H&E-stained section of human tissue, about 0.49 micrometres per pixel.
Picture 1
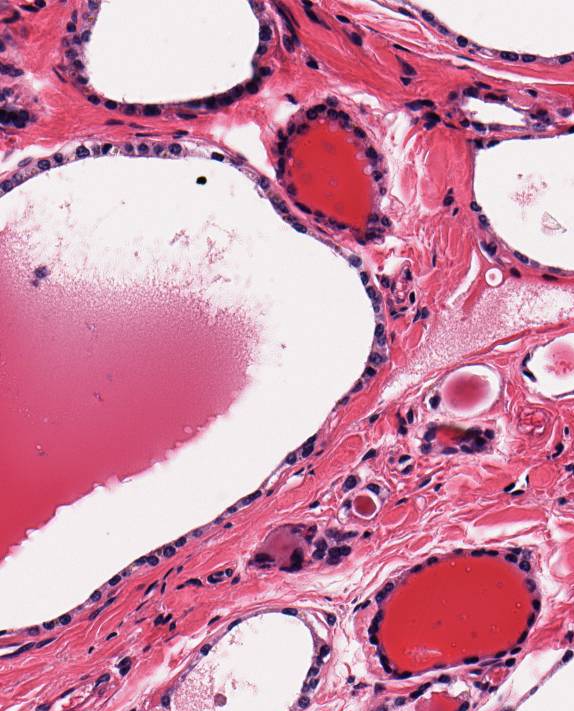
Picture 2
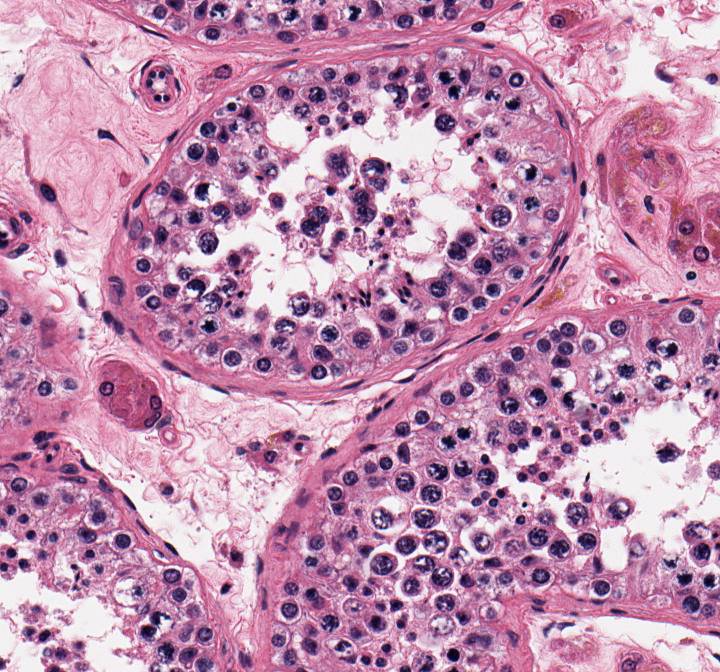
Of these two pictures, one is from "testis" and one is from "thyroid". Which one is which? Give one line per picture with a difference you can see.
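Picture 1 is from the thyroid. Each space is lined by a single layer of flattened to cuboidal cells with small dark round nuclei.
Picture 2 is from the testis. Each tubule is lined by a thick stratified epithelium of many layers of rounded cells that extends from the wall toward the centre.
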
